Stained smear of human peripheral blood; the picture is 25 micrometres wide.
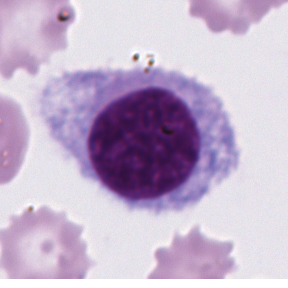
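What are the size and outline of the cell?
It measures about 17 by 13 micrometres and is an irregular oval with a frayed, indistinct edge.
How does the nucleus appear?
It is round in outline, about 10 micrometres across, fills about 50% of the cell's area and shows no distinct nucleolus.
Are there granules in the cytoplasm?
No pink or purple granules are seen there.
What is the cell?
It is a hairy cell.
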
